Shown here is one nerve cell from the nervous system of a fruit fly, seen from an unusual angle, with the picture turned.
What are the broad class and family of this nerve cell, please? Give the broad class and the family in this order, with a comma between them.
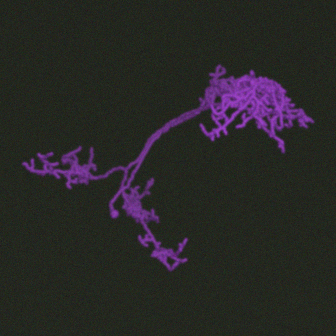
central-brain intrinsic neuron, hemilineage DM1_antero_dorsal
